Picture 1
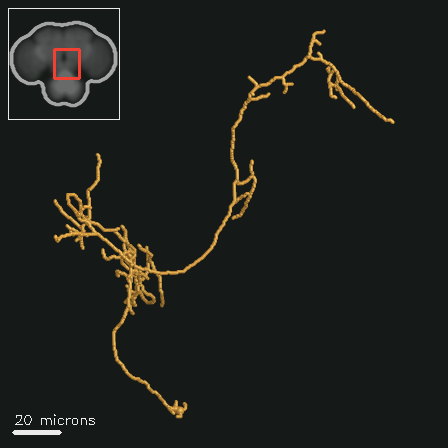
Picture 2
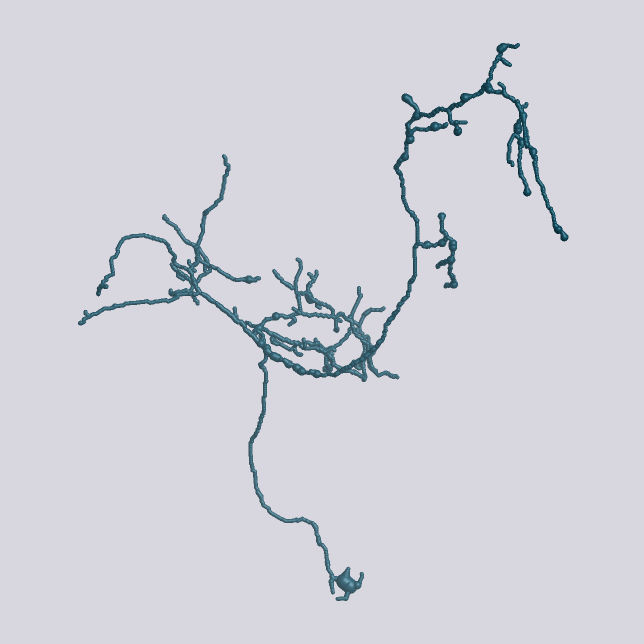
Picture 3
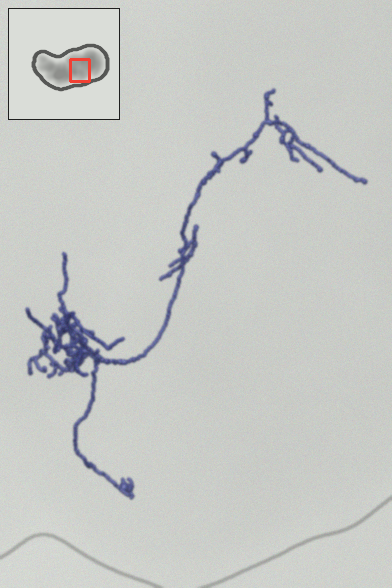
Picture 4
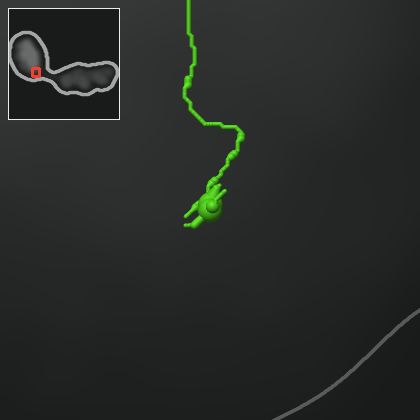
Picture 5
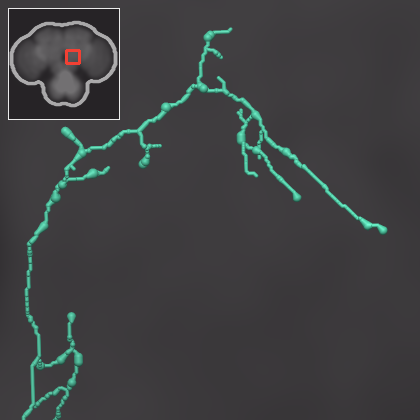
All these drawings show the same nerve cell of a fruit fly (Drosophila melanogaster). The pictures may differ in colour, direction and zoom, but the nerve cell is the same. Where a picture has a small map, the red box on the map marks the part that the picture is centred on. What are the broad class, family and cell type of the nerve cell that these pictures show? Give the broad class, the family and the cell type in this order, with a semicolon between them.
central-brain intrinsic neuron; hemilineage LB3; GNG428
